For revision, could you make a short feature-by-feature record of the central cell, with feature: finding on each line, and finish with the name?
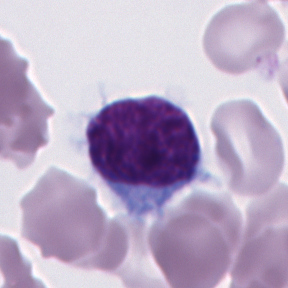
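Margin: see the fine hair-like projections around much of the edge
Nucleus: round to oval, no indentation, no lobes
Nucleoli: none to be found
Granules: no coarse ones anywhere in the cytoplasm
Name: hairy cell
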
